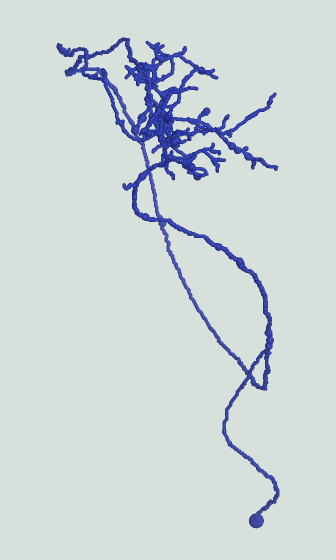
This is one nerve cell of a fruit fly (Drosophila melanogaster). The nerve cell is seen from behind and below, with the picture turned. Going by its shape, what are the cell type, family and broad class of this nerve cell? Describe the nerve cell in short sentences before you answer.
Its cell body lies at the lower right of the picture. The picture shows dozens of branch ends. It is of cell type WED039. Its family is hemilineage SLPa&l1_lateral. It is a central-brain intrinsic neuron.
